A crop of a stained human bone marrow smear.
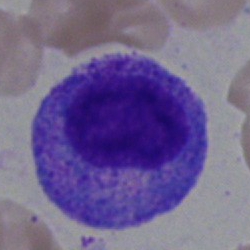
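Myelocyte, the cell in the middle of this bone marrow smear. To begin, its outline is roughly round. Next, the nuclear chromatin stains a dense dark purple. Then the cytoplasm, widest below the nucleus where it forms a broad band, and finally filled with fine purple granules.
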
